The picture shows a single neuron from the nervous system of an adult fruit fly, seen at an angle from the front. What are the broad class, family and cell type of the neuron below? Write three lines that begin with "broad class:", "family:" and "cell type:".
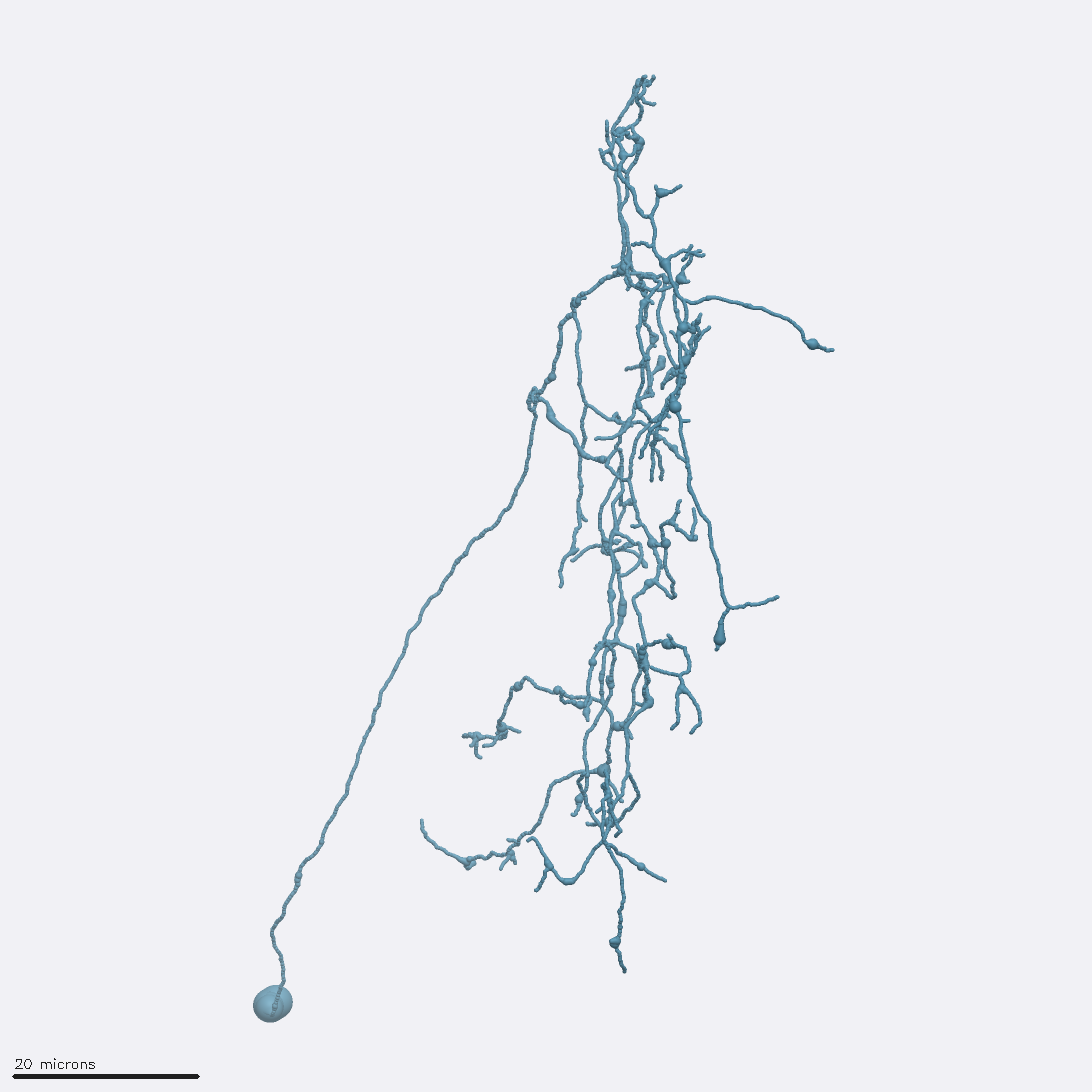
broad class: optic-lobe intrinsic neuron
family: Li
cell type: Li18a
